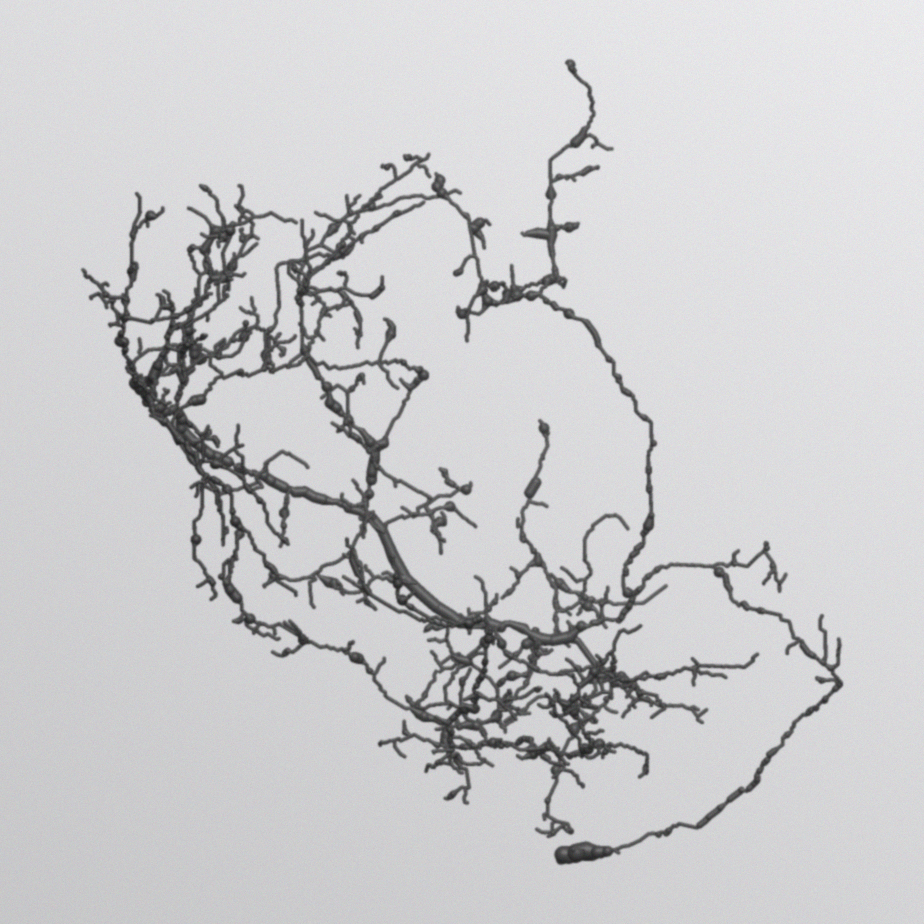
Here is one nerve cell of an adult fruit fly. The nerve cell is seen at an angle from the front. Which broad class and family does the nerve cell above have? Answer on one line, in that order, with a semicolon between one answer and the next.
nerve-cord intrinsic neuron; hemilineage 04B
